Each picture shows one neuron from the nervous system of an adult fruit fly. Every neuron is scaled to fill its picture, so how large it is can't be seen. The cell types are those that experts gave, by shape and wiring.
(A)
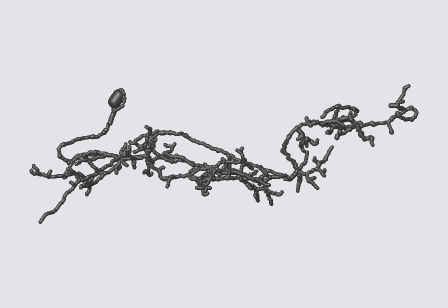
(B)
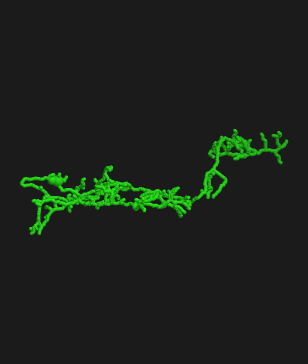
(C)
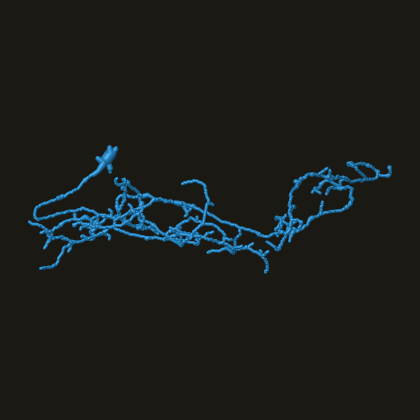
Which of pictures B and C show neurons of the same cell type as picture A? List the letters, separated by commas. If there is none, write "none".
B, C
